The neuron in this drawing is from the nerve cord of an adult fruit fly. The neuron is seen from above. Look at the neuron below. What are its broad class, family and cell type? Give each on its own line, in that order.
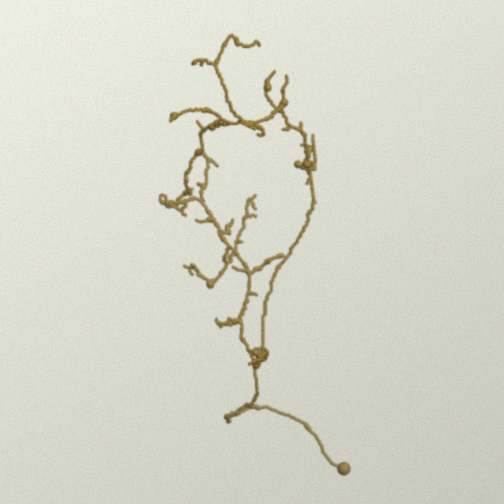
nerve-cord intrinsic neuron
hemilineage 20A.22A
IN20A.22A092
